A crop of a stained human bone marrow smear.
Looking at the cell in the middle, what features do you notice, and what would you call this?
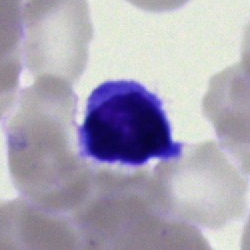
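Roughly round, this cell has a slightly ragged, uneven edge. Almost the whole cell is taken up by the nucleus, in which no nucleoli can be seen. A small blue tag projects from the lower right side of the cell. It is a lymphocyte.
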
